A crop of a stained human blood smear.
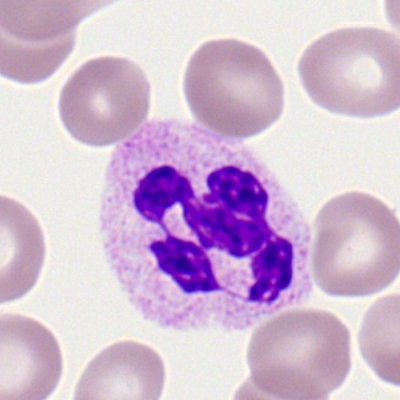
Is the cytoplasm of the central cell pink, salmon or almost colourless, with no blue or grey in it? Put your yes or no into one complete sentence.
Yes, for this cell, the cytoplasm holds no blue or grey and is pink or nearly colourless.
